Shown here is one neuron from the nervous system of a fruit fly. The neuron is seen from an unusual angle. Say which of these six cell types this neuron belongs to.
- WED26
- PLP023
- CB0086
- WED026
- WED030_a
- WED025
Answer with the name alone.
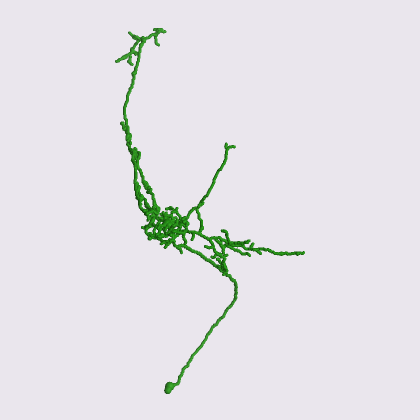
WED026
